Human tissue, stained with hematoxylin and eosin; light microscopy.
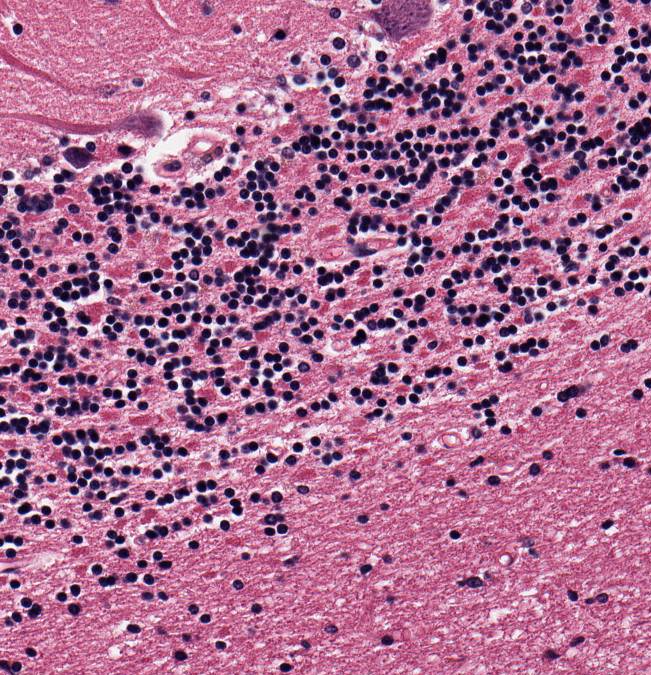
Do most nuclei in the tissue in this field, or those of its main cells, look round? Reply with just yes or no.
Yes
